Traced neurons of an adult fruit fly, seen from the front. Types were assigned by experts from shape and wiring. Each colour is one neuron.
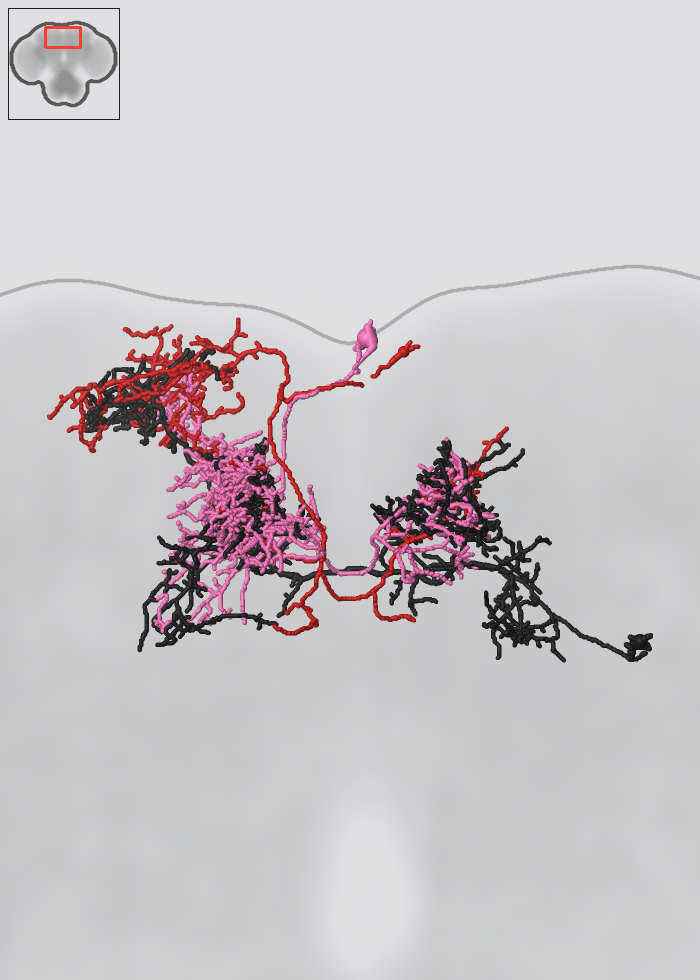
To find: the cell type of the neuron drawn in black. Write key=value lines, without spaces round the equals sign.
cell_type=CRE050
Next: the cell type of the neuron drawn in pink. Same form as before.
cell_type=SMP114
